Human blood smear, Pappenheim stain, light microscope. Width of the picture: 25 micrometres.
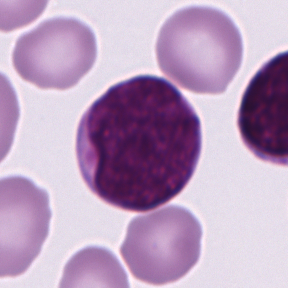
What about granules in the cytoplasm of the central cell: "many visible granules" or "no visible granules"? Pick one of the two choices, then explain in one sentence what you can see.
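No visible granules. No granules are seen in the cytoplasm.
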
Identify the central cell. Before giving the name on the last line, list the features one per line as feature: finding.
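Outline: smooth and round
Cell size: about 12 micrometres across
Nucleus size: about 12 by 10 micrometres
Nuclear share: about 90% of the cell's area
Nuclear notch: shallow, on the left side
Cytoplasm: thin pale lilac crescent, widest on the left
Name: myeloblast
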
